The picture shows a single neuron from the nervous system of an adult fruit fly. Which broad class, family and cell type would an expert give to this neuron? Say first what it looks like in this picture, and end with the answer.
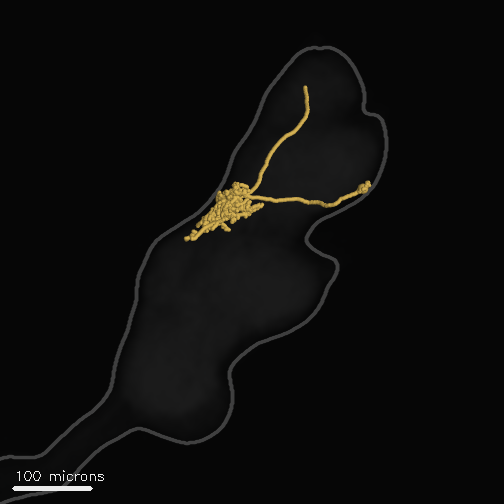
From left to right in the picture it spans about 250 microns. As drawn here it is about as wide as it is tall. This is a motor neuron of the nerve cord. Its family is hemilineage 08A. Its cell type is hi1 MN.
